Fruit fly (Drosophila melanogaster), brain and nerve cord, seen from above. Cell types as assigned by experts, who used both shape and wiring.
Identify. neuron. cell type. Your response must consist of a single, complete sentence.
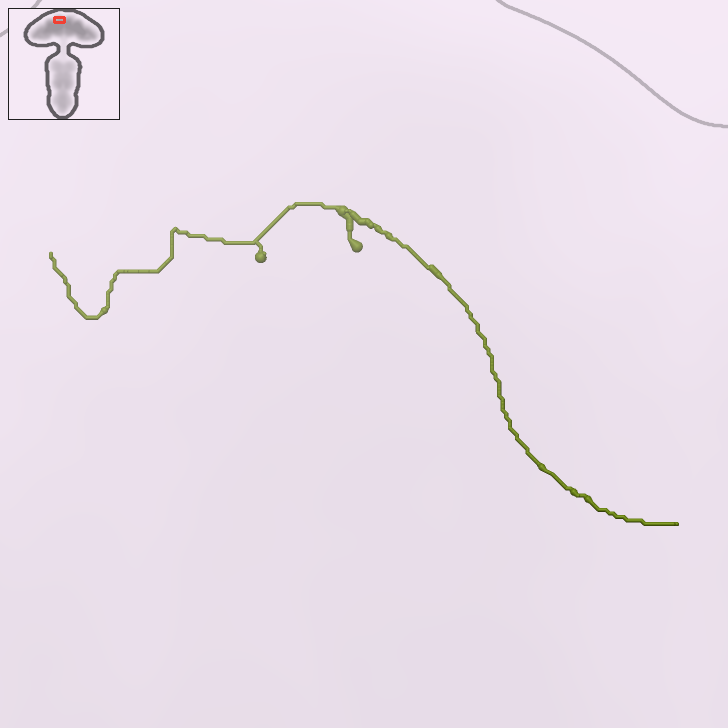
By cell type, this neuron is classified as ORN_VM4.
